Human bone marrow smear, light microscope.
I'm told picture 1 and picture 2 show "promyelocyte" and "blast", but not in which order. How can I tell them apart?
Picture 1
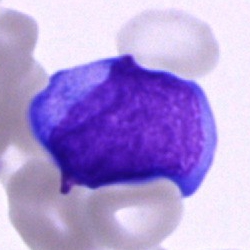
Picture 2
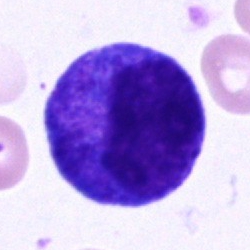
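The first picture holds the blast; the second holds the promyelocyte. Look first at the nucleus: it takes up most of the blast, but sits to the right side in the promyelocyte, whose cytoplasm fills the left part.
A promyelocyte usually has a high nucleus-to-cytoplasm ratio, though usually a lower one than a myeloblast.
Now the chromatin: finely stippled with no coarse dark clumps in the blast, dark purple and fairly dense in the promyelocyte.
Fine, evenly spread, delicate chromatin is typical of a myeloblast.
The blast's cytoplasm, widest on its left side, shows no granules.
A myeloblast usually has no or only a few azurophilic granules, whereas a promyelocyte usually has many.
The promyelocyte's cytoplasm stains deep blue-purple, without vacuoles. Notice the outlines too: the blast's is irregular and somewhat angular, with a small pointed projection at the lower left edge.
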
